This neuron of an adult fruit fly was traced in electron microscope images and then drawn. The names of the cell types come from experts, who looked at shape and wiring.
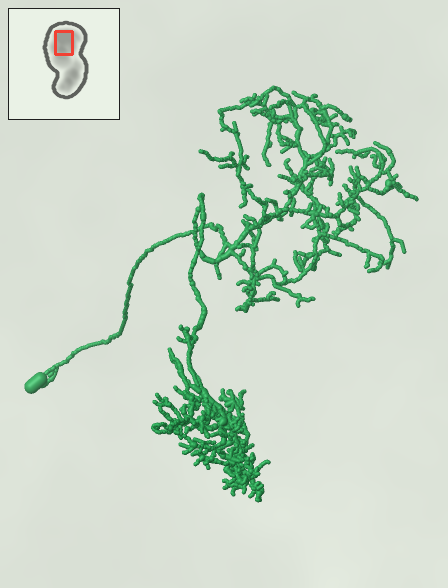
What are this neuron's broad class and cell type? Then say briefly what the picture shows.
This is a central-brain intrinsic neuron. The cell type is LAL171. Dozens of branch ends can be seen. As drawn here it is about as wide as it is tall.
